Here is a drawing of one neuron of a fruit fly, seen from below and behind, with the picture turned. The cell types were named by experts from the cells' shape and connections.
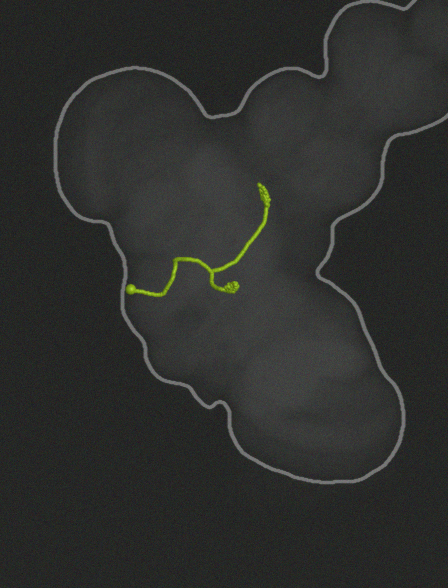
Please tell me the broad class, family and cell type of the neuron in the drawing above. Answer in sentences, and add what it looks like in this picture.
It is a central-brain intrinsic neuron. Its family is hemilineage LALv1_dorsal. The cell type is SA1_b. Its cell body lies on the left of the picture. As drawn here it is wider than it is tall.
